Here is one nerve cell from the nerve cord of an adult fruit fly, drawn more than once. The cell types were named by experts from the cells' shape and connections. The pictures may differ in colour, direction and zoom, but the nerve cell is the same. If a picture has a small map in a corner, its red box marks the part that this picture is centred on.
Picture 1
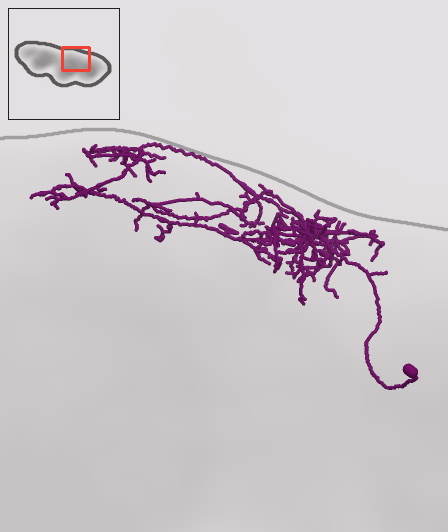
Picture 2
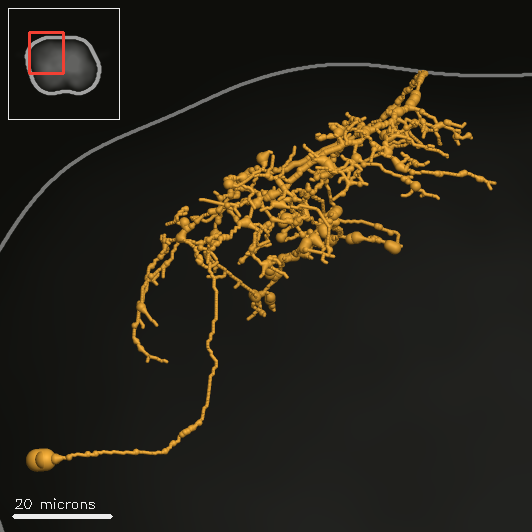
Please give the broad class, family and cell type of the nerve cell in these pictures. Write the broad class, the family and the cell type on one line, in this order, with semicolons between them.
nerve-cord intrinsic neuron; hemilineage 03B; IN03B075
